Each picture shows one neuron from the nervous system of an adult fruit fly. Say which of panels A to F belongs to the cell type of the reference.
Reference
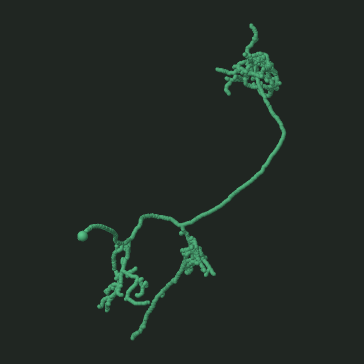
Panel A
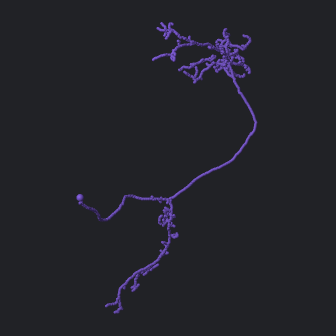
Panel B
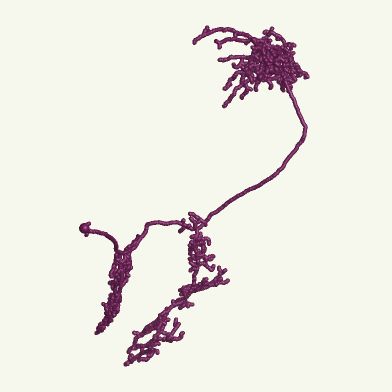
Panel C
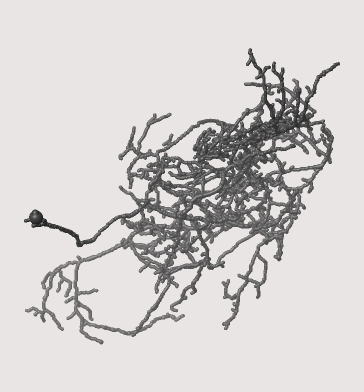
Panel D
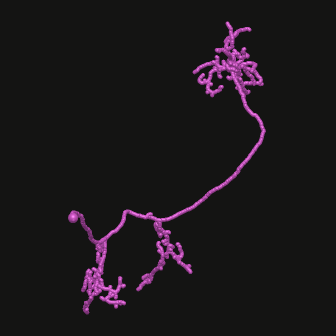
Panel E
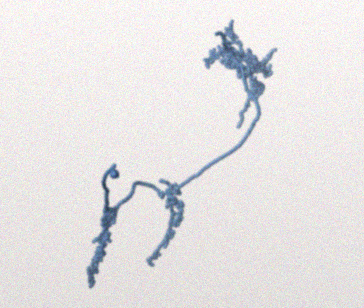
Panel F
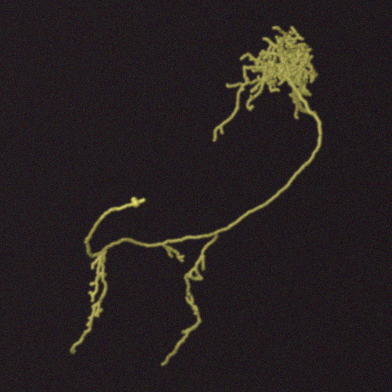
Panel D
